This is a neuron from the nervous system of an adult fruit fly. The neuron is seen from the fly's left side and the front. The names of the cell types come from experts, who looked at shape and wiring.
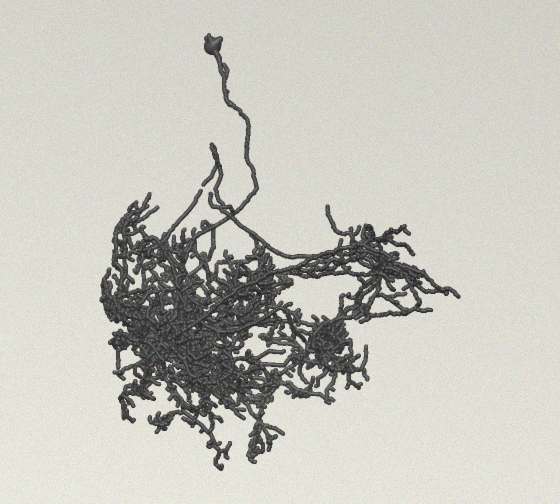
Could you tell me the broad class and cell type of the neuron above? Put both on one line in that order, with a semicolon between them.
central-brain intrinsic neuron; AVLP078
